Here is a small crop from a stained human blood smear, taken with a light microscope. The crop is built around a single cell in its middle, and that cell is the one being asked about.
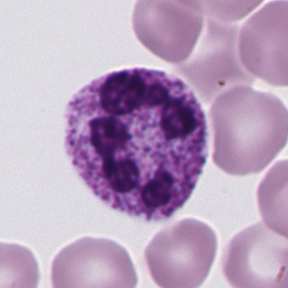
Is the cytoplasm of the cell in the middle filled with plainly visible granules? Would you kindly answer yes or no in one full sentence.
Yes, what is seen in its cytoplasm is many granules.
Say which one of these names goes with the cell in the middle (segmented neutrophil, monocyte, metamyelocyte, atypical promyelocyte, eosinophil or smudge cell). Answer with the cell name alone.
segmented neutrophil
